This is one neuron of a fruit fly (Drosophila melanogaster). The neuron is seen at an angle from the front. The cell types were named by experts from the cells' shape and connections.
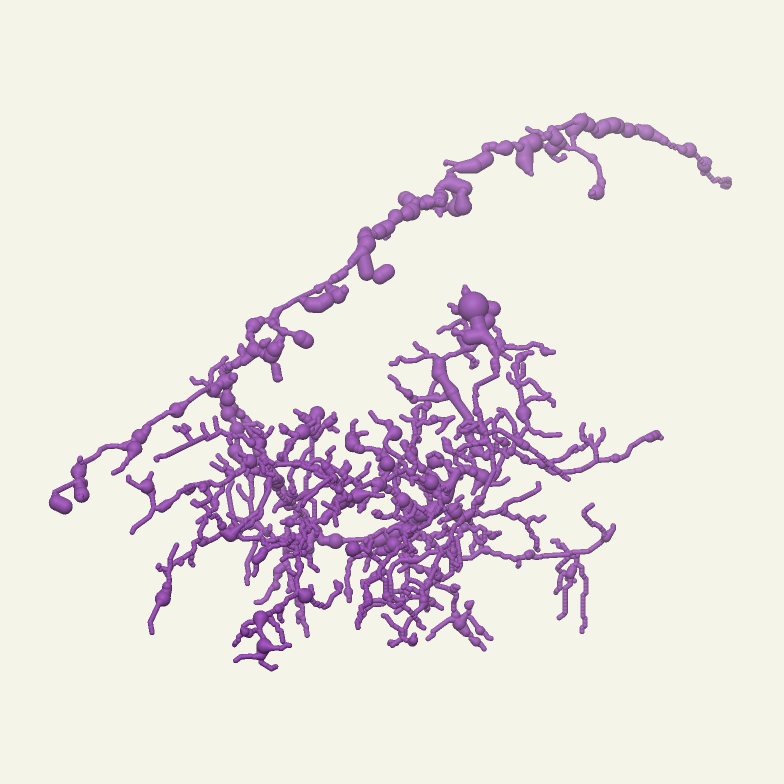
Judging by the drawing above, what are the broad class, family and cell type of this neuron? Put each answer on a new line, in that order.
nerve-cord intrinsic neuron
hemilineage 19B
IN19B050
